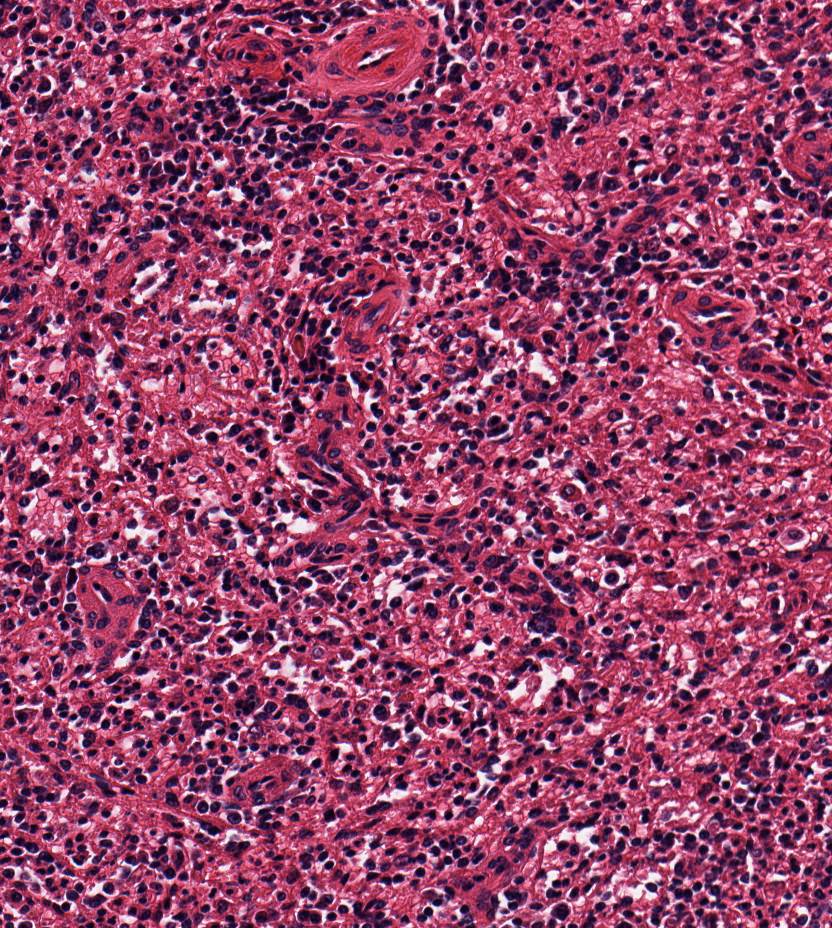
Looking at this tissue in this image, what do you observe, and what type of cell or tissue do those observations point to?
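The whole field is a diffuse, densely cellular sheet with no glands or epithelium. Scattered throughout are small round cells with dark, dense nuclei and scant cytoplasm, consistent with lymphocytes. Between them sit larger cells with pale pink, finely vacuolated cytoplasm, most evident right and left. Several small vessels with thick eosinophilic walls and narrow slit-like lumens are scattered across, one prominent at top centre. So this is spleen.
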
